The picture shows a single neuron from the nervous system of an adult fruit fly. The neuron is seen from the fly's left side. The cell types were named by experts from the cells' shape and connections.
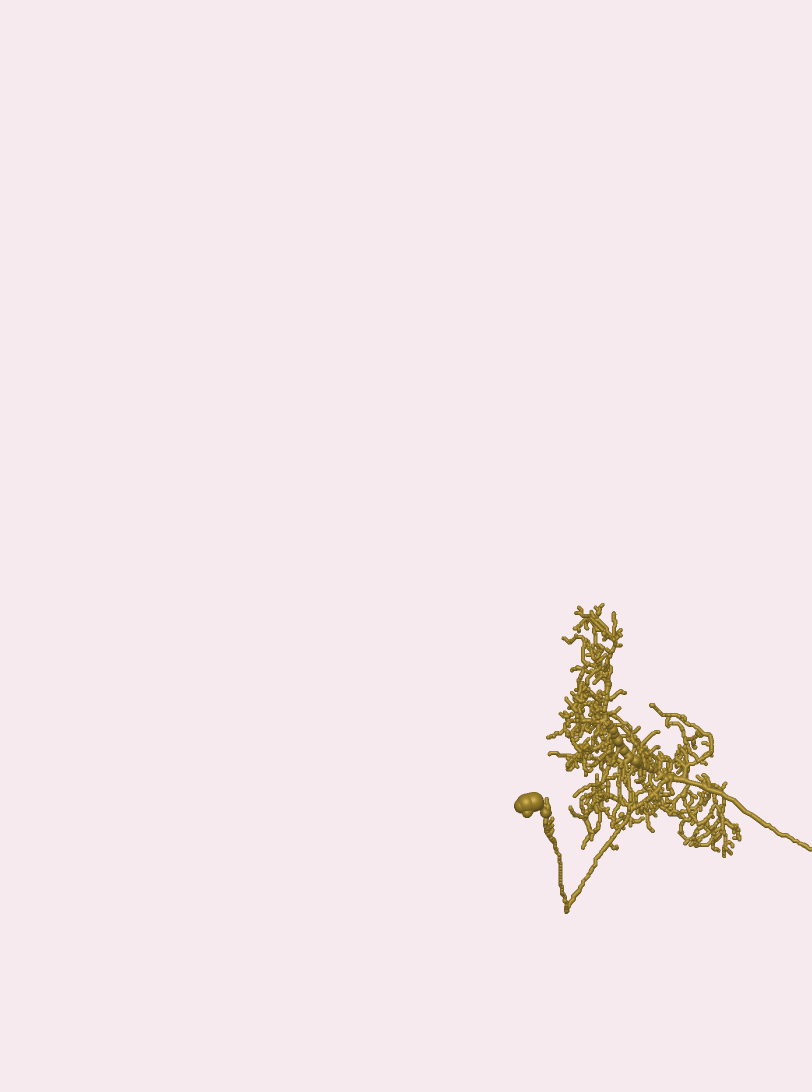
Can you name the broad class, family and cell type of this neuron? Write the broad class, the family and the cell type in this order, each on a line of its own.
motor neuron of the brain
hemilineage LB12
GNG283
